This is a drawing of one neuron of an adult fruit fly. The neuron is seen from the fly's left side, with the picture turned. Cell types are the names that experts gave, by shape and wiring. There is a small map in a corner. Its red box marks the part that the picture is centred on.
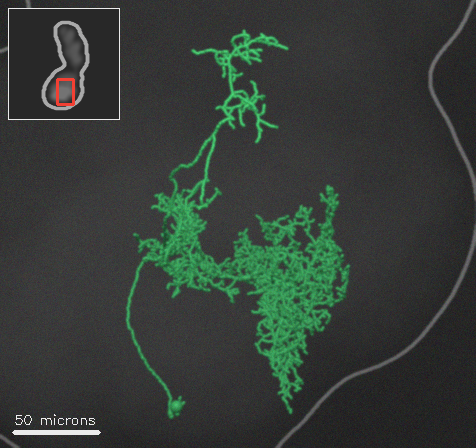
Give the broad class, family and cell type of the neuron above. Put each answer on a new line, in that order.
central-brain intrinsic neuron
hemilineage VLPa2
SAD013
